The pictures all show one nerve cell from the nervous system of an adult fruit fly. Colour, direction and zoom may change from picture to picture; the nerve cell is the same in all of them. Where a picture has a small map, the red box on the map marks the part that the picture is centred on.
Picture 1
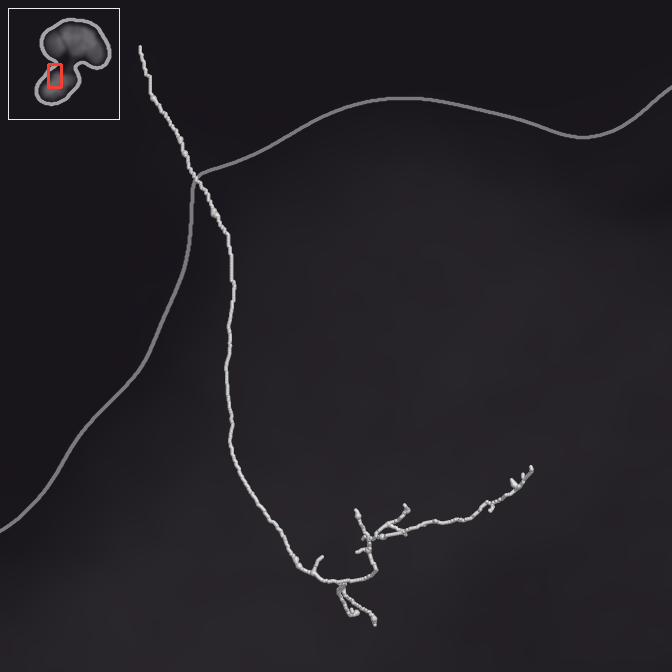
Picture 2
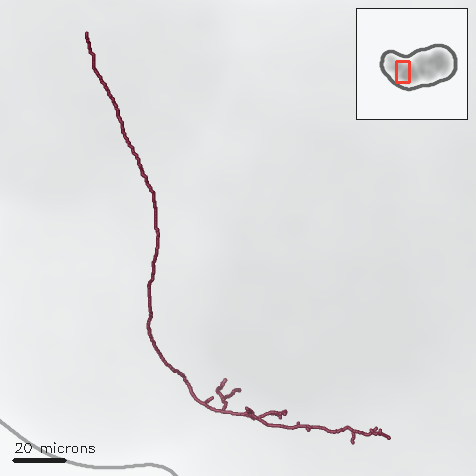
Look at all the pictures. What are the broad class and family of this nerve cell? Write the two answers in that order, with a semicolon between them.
sensory neuron entering the nerve cord; class mechanosensory tactile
